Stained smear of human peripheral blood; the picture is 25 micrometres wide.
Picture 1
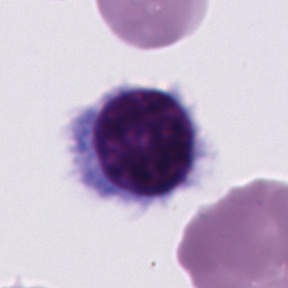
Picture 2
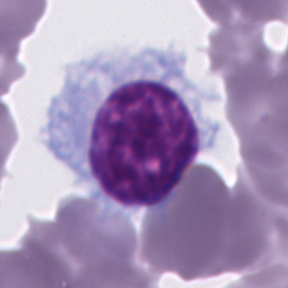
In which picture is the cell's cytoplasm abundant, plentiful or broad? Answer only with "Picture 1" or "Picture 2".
Picture 2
